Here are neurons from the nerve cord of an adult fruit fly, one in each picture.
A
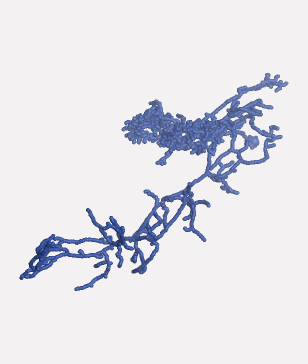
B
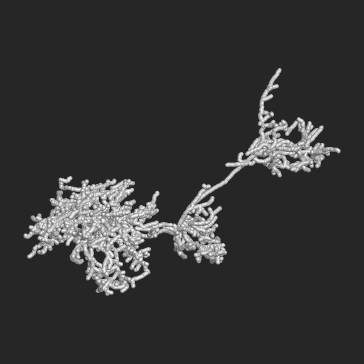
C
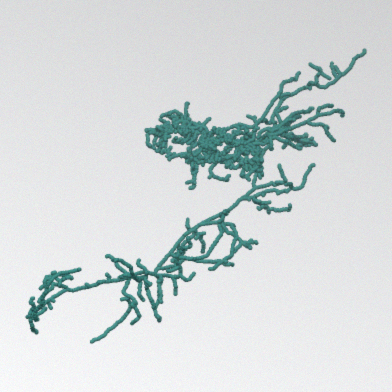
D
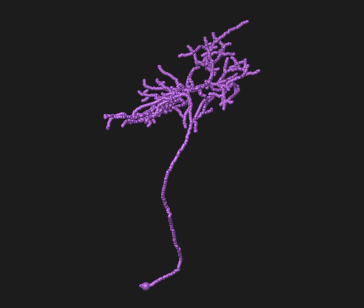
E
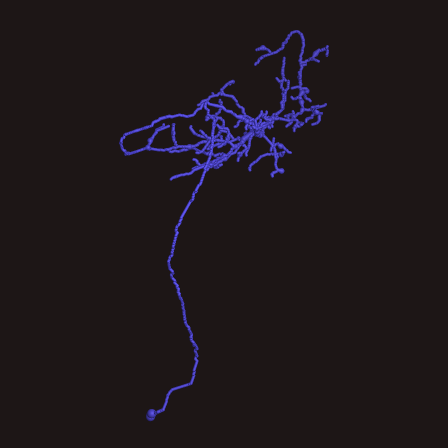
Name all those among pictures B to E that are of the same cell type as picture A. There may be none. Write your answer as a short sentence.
Picture B and picture C are of the same cell type.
